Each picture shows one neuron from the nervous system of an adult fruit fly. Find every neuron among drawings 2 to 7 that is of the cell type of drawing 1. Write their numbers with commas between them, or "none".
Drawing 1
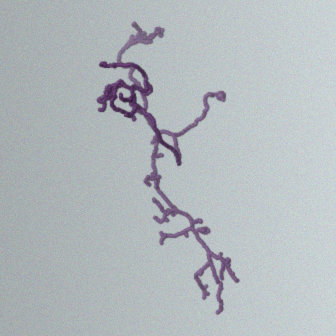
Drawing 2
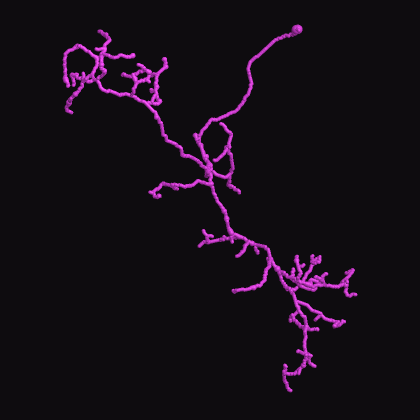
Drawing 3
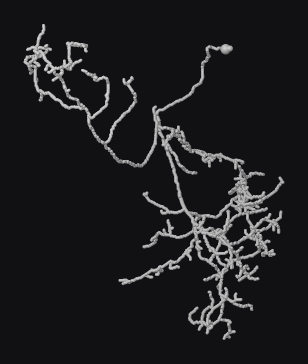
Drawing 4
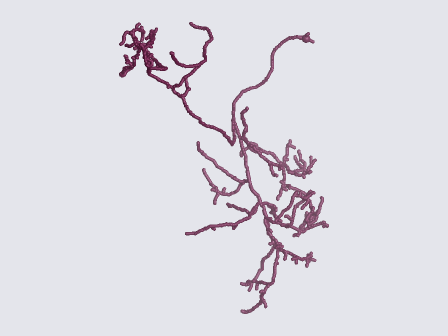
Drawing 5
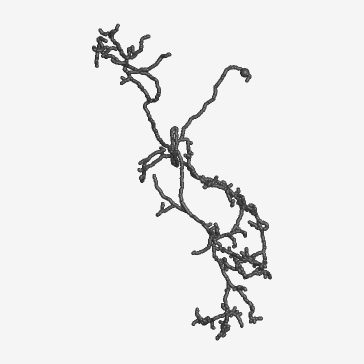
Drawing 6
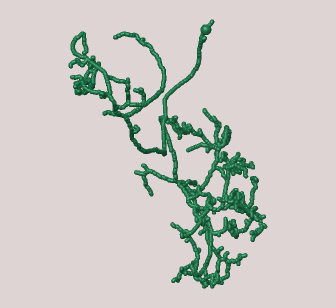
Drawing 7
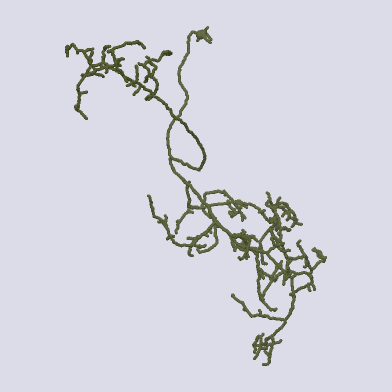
none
